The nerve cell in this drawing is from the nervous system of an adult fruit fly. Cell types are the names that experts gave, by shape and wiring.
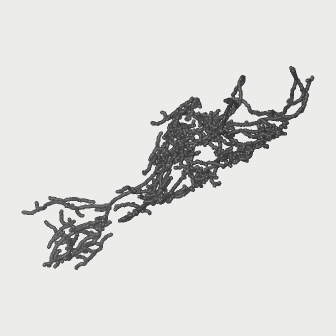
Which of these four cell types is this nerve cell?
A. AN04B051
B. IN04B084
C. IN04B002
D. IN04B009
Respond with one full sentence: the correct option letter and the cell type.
The cell type IN04B002, option C, is that of the nerve cell.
